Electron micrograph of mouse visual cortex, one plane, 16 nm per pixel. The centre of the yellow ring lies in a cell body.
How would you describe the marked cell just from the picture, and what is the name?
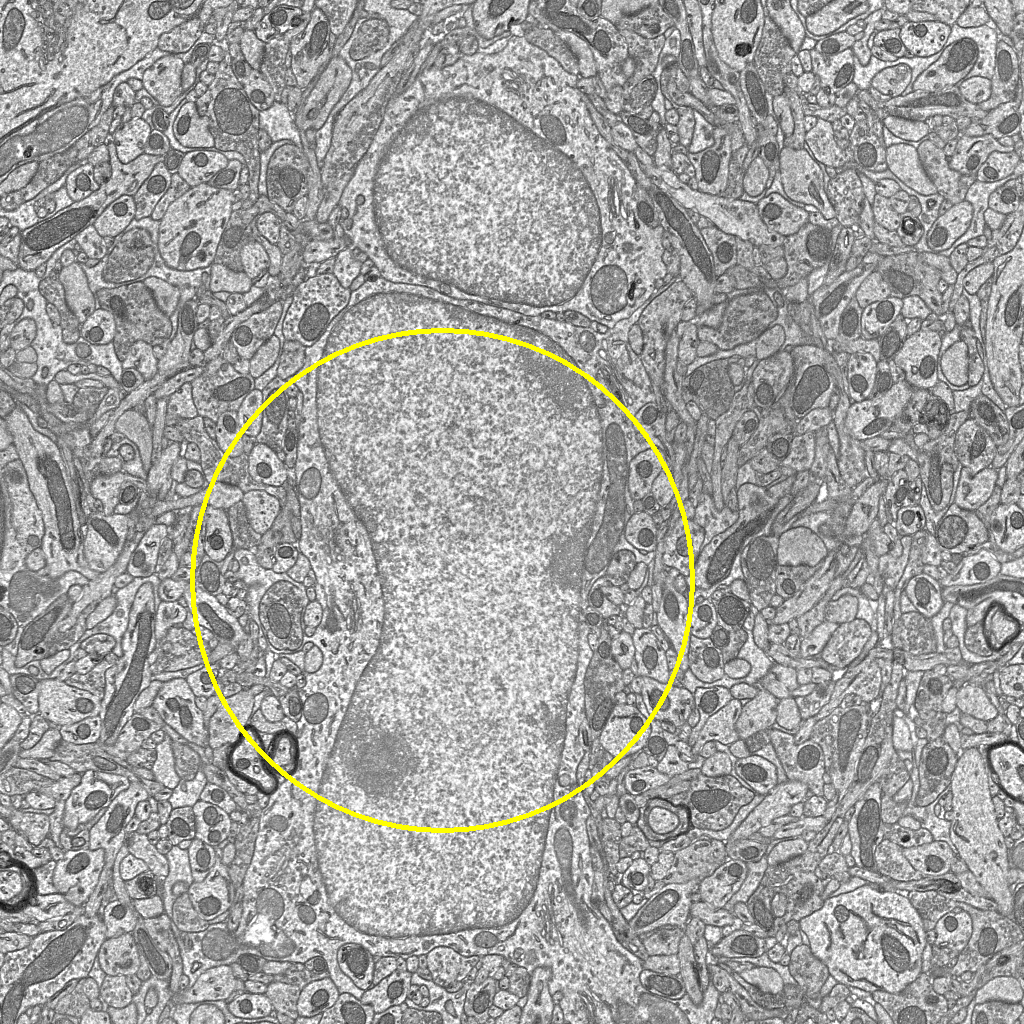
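The nucleus runs long and narrow from top to bottom, and about halfway down its left side bends inward, so it has a waist. Its envelope is smooth, with no deep folds anywhere. Inside, the chromatin is mostly pale and finely granular, with a few darker patches that lack clear edges. So what you've got is an astrocyte.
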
